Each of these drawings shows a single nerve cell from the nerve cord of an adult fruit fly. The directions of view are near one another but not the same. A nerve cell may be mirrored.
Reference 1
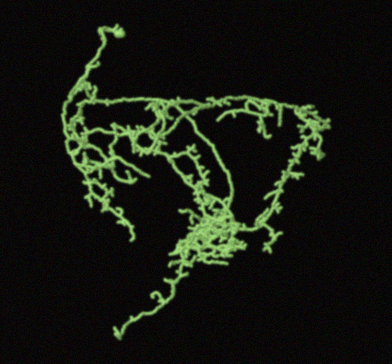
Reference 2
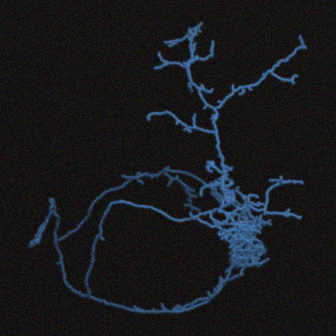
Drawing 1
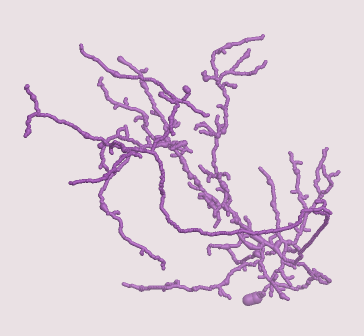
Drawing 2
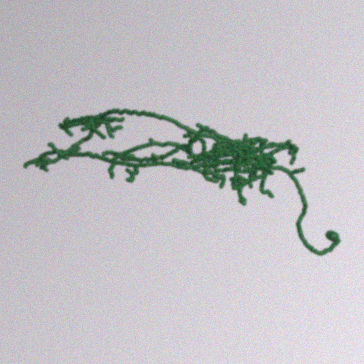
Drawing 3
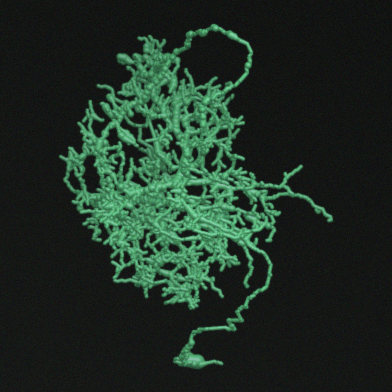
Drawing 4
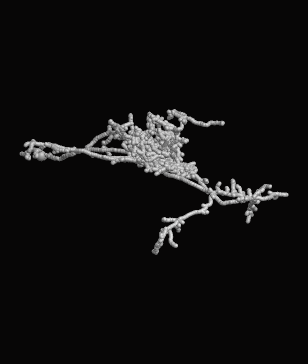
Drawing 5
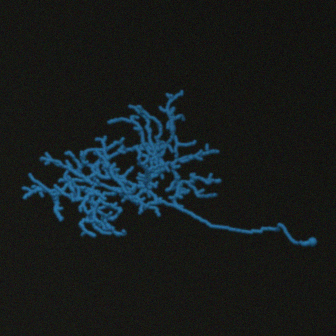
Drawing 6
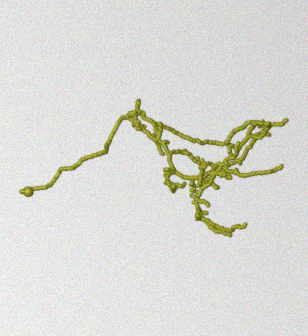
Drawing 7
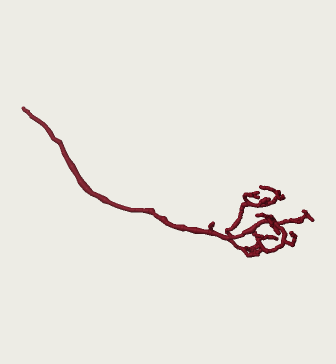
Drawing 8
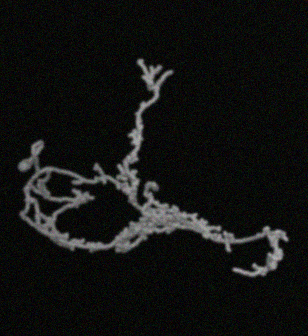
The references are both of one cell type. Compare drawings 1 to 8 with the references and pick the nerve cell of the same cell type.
8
